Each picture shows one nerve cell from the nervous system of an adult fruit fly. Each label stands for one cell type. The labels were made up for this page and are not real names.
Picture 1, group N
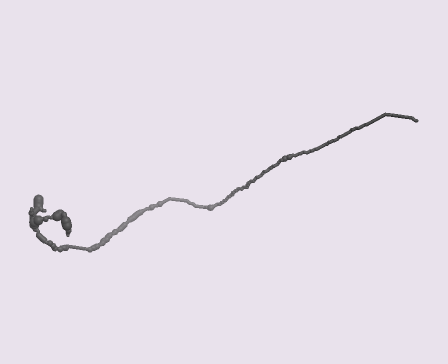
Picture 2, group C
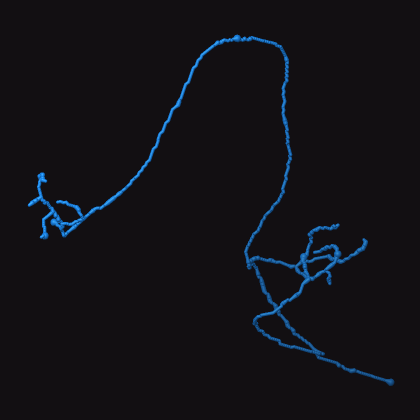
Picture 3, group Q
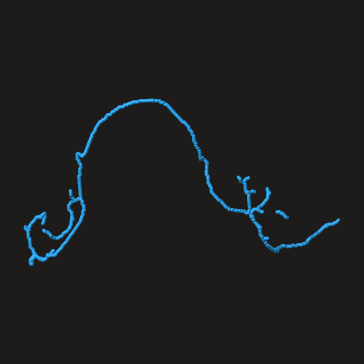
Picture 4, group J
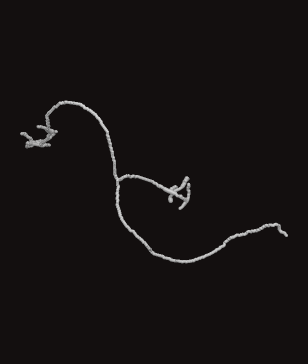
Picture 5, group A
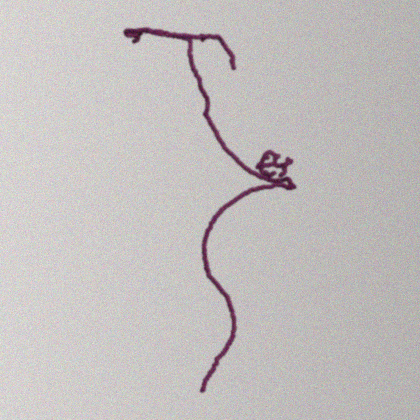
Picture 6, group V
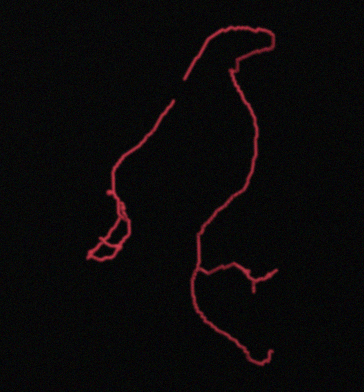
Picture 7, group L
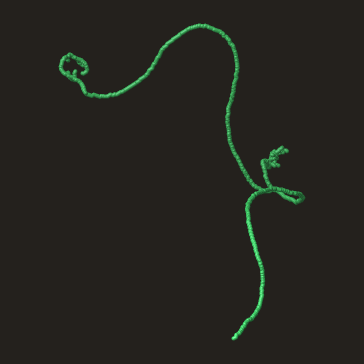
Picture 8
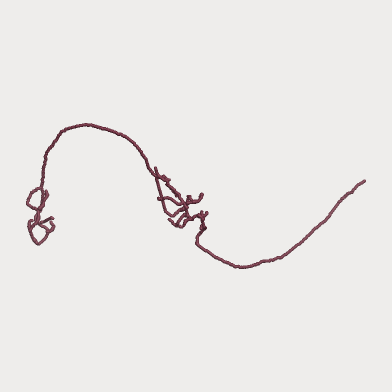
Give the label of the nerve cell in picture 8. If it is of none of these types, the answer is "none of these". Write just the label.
none of these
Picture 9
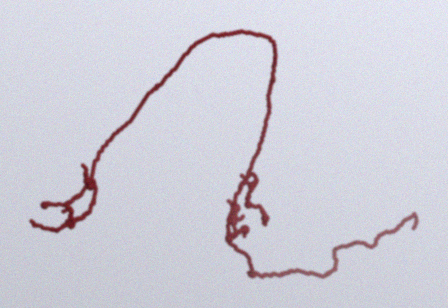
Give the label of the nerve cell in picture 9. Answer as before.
group V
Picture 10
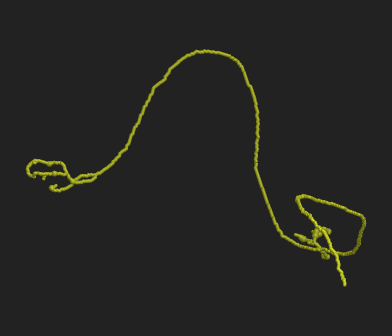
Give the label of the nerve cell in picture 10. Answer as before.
group A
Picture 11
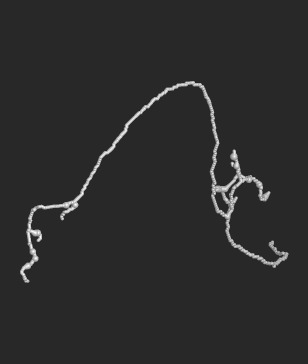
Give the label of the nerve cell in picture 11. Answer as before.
group Q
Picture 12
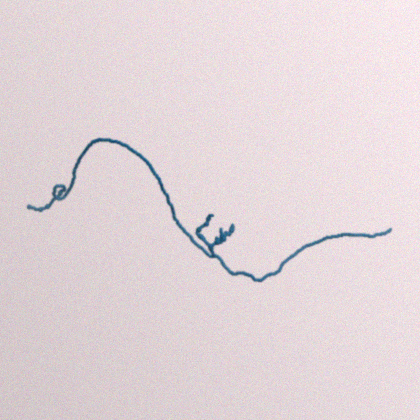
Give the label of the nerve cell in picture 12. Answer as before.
group Q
